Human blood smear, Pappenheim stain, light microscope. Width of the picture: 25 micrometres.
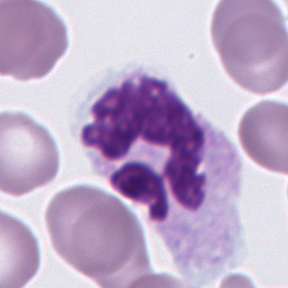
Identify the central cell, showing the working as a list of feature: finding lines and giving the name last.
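Nucleus: curved band of lobes around a pale central area of cytoplasm
Colour: cytoplasm pale pinkish-lilac
Granules: fine, faint, in the cytoplasm
Extent: cytoplasm reaches farthest on the lower right
Name: segmented neutrophil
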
